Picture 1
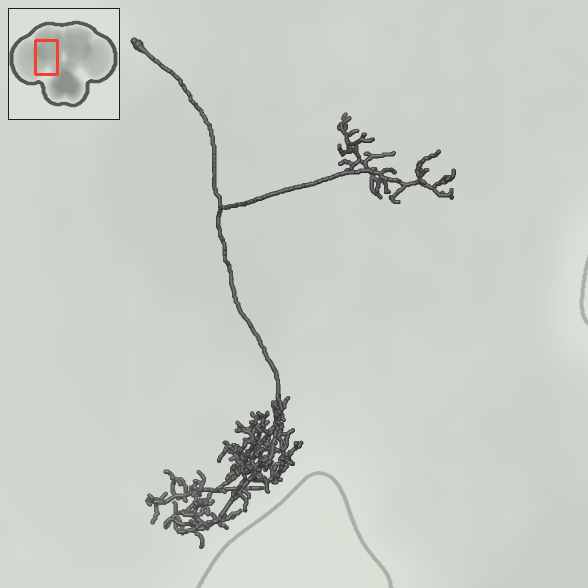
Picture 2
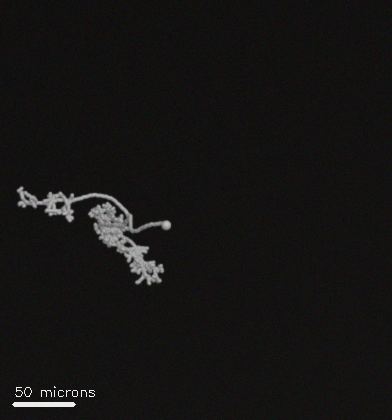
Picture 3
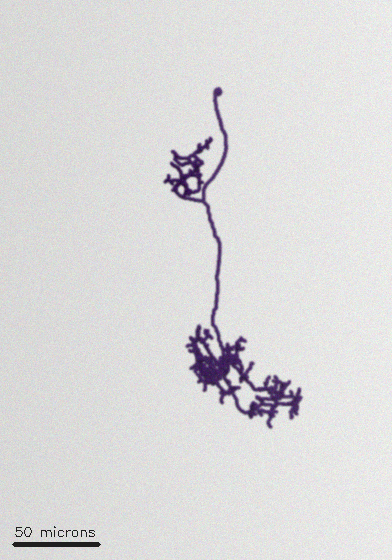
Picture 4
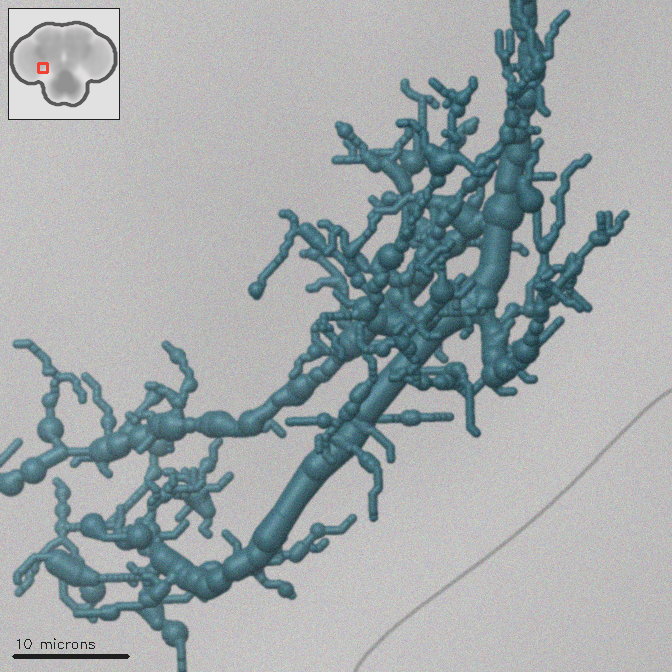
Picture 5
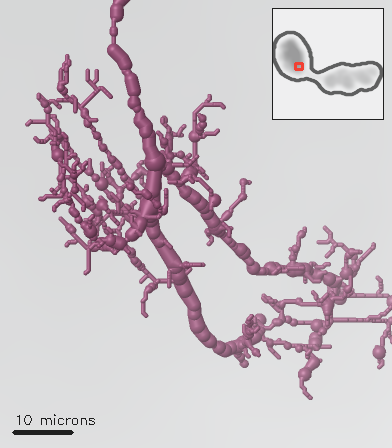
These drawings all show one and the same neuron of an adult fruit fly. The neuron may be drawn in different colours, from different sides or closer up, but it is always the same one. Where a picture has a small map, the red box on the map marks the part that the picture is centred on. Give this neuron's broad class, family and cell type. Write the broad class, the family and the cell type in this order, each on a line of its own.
visual projection neuron
hemilineage VPNd1
LPLC4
